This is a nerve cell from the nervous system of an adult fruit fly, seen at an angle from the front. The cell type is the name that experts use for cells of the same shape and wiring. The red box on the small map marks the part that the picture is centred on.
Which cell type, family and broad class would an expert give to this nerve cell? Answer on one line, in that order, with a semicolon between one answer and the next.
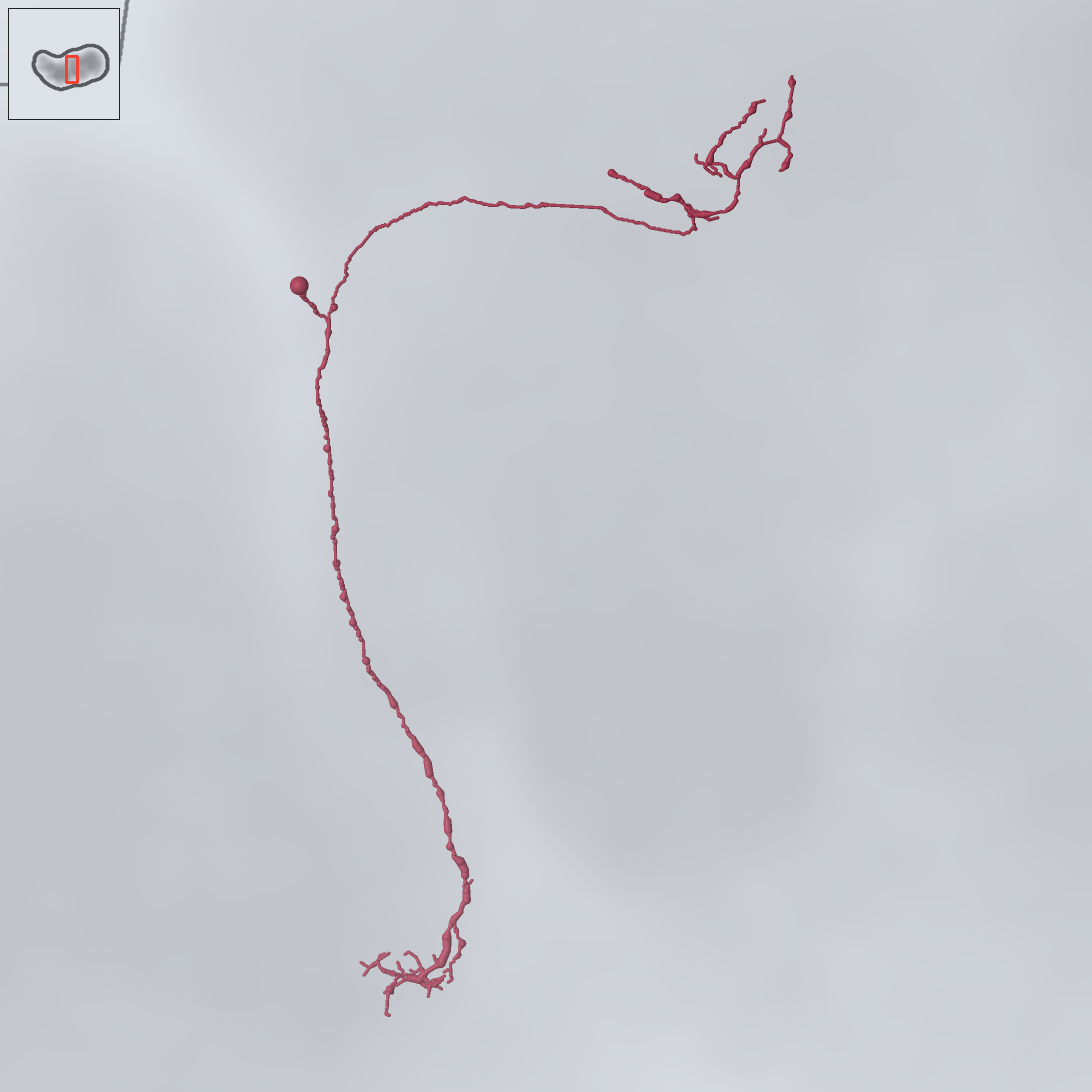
LC10c-2; hemilineage VPNd2; visual projection neuron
